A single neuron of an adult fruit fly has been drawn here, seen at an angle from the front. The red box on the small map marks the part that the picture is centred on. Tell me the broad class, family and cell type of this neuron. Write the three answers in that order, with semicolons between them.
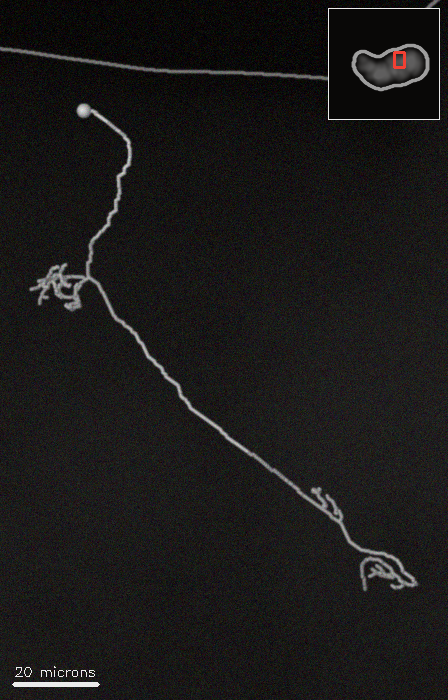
central-brain intrinsic neuron; class CX; PFNp_a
